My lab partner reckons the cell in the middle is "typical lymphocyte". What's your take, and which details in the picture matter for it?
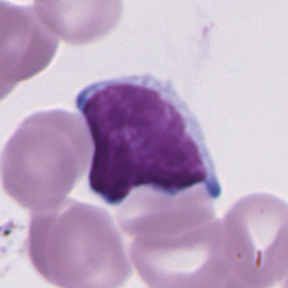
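Cytoplasm colour: pale blue, which goes with typical lymphocyte.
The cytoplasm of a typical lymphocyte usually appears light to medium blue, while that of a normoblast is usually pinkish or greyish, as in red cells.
Chromatin: dense, dark purple and coarsely mottled, a visible pattern that goes with typical lymphocyte.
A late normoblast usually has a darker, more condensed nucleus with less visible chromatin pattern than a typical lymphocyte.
Granules: none are seen in the cytoplasm. Nucleus and rim: the nucleus fills most of the cell, leaving a narrow rim of cytoplasm that lies mainly along the top and right side of the nucleus, with a ragged rather than smooth outer edge at the upper right. Verdict: the name typical lymphocyte fits, and normoblast does not.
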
